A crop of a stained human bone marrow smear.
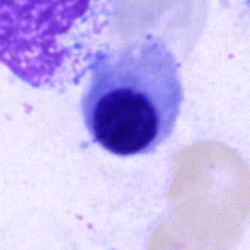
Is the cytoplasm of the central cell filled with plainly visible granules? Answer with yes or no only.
No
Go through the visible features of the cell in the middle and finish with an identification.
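The cell has a rounded outline. Its nucleus sits off-centre, toward the bottom of the cell, and no nucleoli are visible within it. The cytoplasm is abundant compared with the nucleus. This cell is an erythroblast.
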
